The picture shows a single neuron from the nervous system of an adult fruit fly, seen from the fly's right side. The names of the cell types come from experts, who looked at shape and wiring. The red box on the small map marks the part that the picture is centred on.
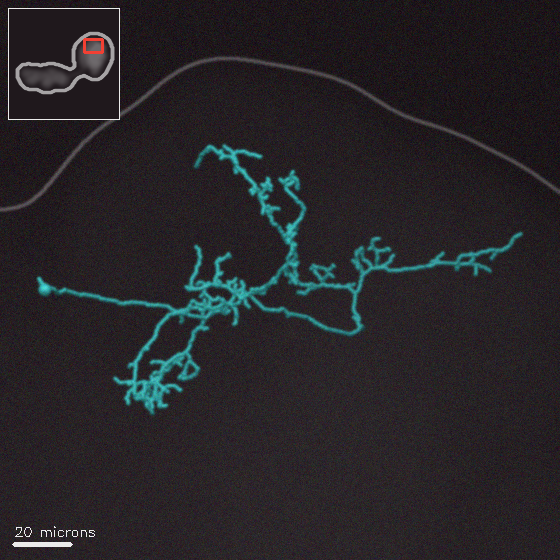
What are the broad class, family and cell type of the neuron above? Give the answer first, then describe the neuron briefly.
Its broad class is central-brain intrinsic neuron. The family is hemilineage CLp2. It is of cell type SMP275. Its cell body lies on the left of the picture. By the scale bar it is about 170 microns wide in this view. Dozens of branch ends can be seen.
